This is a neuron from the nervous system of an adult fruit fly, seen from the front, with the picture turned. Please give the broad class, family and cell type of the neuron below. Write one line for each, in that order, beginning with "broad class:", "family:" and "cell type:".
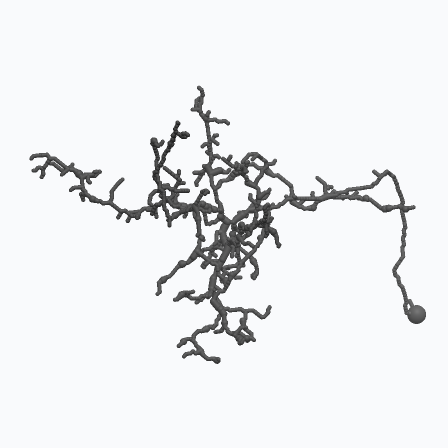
broad class: nerve-cord intrinsic neuron
family: hemilineage 20A.22A
cell type: IN20A.22A048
